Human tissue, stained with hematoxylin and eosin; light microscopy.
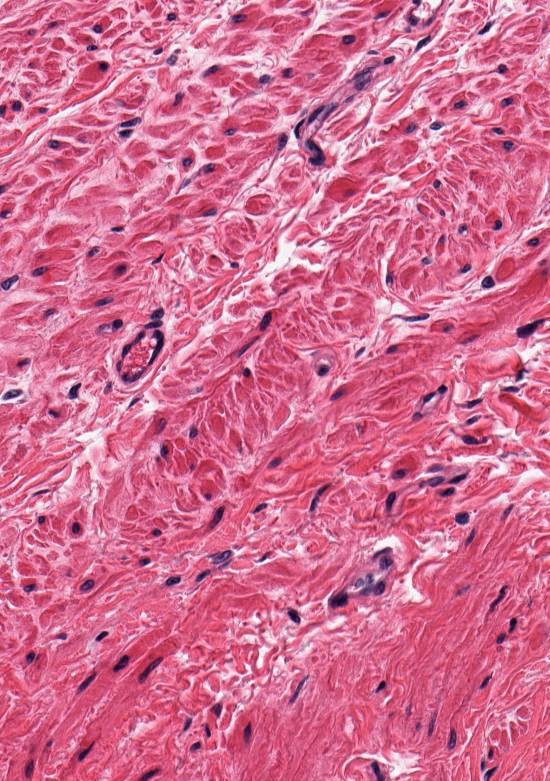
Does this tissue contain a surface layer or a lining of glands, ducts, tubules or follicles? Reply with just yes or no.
No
